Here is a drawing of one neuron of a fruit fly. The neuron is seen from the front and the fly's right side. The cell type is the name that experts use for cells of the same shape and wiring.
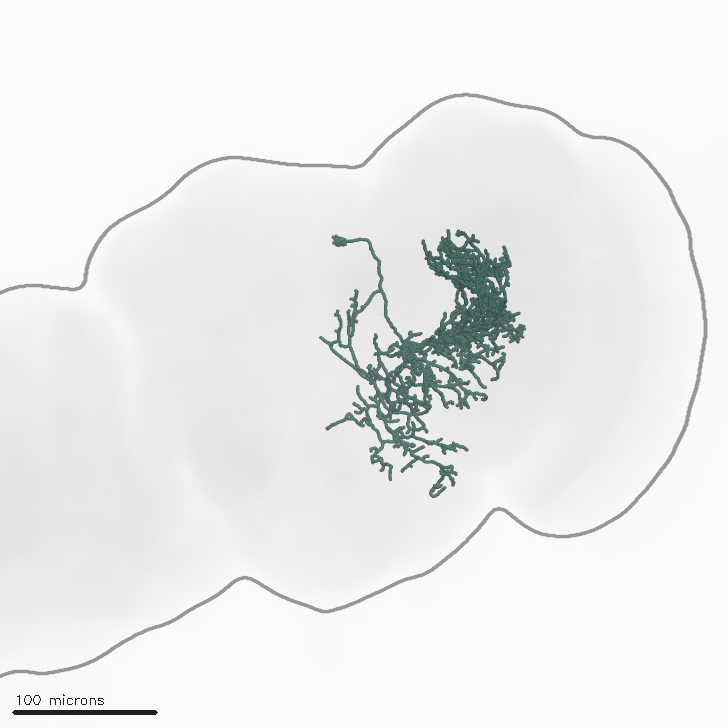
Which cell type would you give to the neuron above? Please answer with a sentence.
The cell type is CRE100.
